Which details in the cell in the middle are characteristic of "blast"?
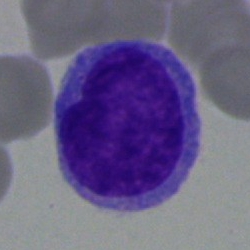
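Looking at this blast, I'd start with the nucleus, which fills most of the cell.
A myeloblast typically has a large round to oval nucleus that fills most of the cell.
Around it, the cytoplasm here forms only a thin blue rim.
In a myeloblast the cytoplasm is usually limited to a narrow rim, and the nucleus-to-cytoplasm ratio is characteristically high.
So both of these go with the name. Beyond that, the outline is roughly oval and smooth, and the chromatin is dark purple and finely mottled rather than in coarse blocks.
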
